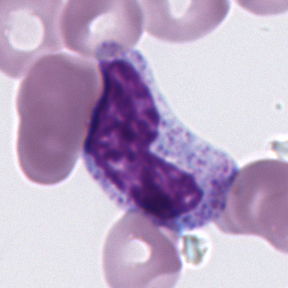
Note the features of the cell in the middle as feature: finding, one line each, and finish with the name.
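Nucleus: elongated and bent, curving from upper left down to lower right
Chromatin: dark purple and patchy, with paler streaks
Cytoplasm: pale greyish-lilac, with fine purplish dots scattered through it
Name: metamyelocyte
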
